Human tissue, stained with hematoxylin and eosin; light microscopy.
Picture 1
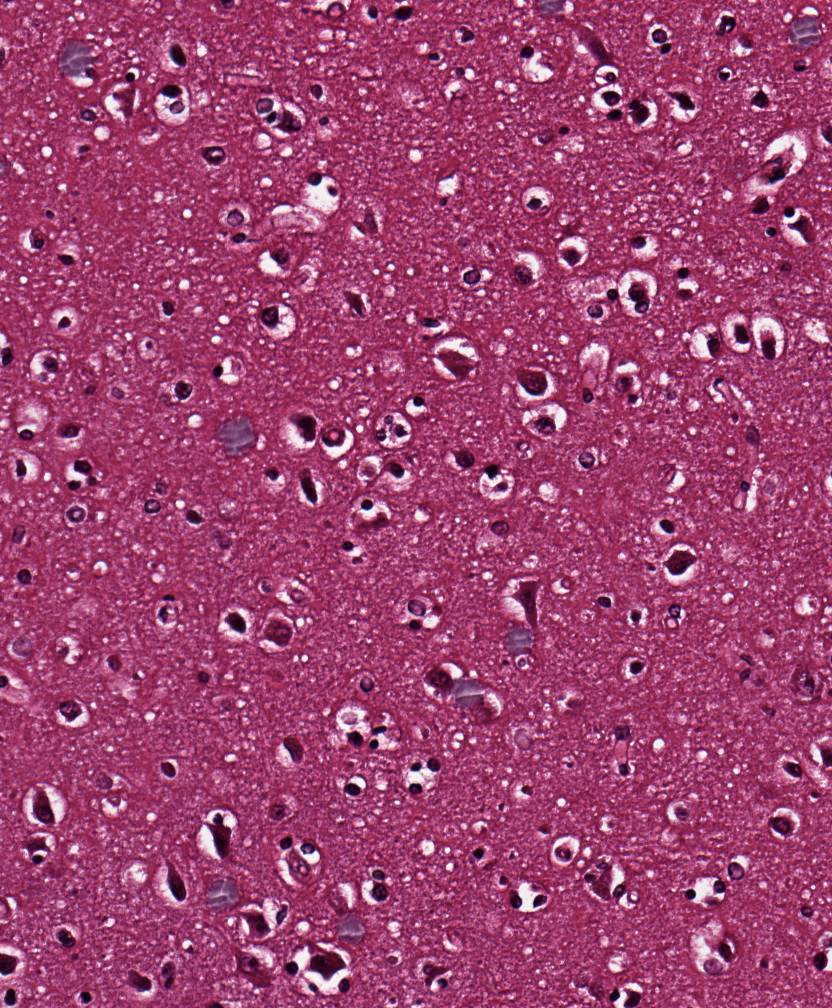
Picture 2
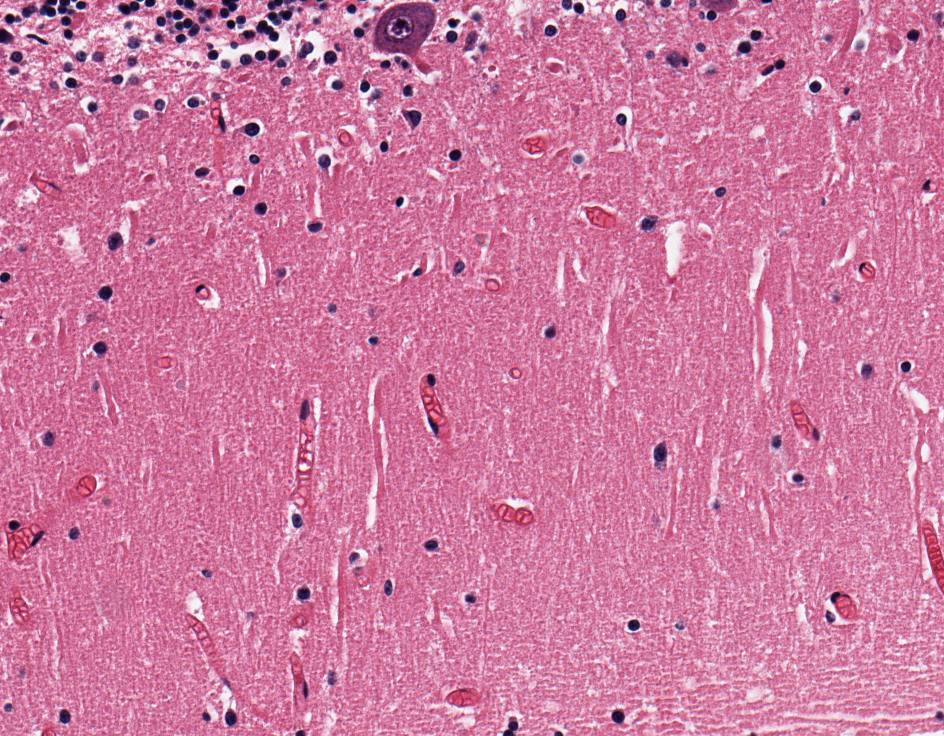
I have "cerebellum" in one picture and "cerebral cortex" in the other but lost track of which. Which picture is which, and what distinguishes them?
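You've got cerebral cortex in picture 1 and cerebellum in picture 2. Picture 1 is fairly uniform pink, finely granular neuropil, cells scattered evenly, no layers or organised units. Most cell bodies sit in clear round halos, and a few neurons are angular and triangular with dark, shrunken nuclei. Picture 2 has a dense band of small round dark nuclei only along the top edge; the rest is pale pink and sparse, with many capillaries running vertically, perpendicular to that band, many holding bright red blood cells singly or in short rows.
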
